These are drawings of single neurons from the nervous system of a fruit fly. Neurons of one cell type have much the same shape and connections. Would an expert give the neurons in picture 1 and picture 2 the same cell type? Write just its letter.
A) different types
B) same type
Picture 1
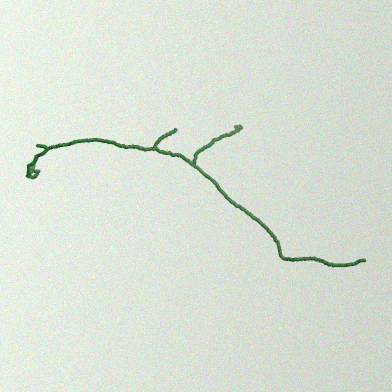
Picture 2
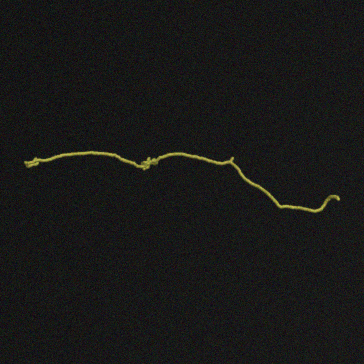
B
